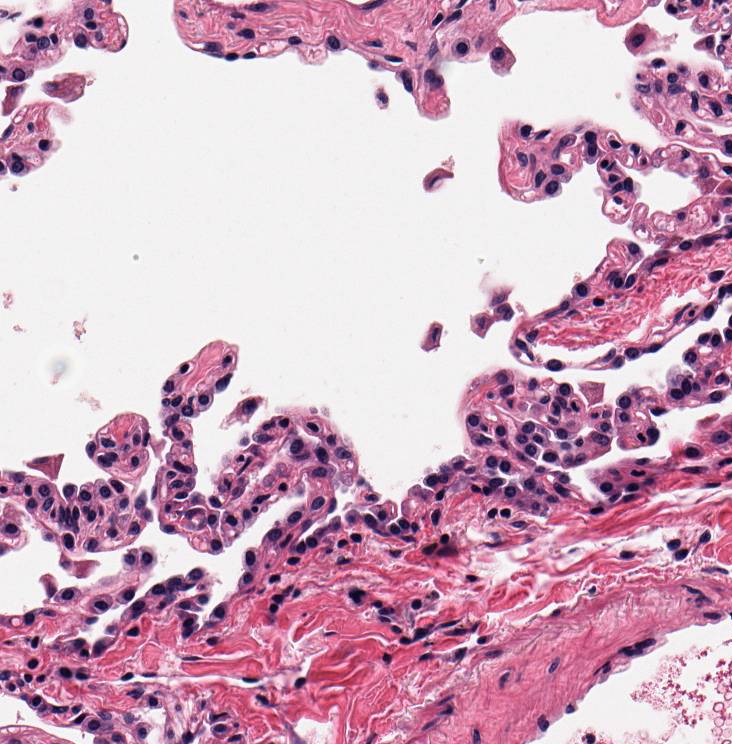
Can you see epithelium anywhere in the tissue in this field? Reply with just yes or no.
Yes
